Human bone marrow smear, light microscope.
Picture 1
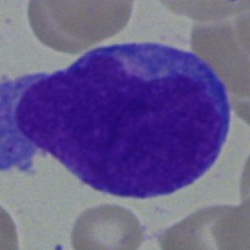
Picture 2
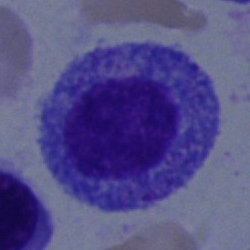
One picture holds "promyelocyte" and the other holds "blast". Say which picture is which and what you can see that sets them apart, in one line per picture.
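Picture 1 is a blast. No granules are visible in the cytoplasm.
Picture 2 is a promyelocyte. The cytoplasm is speckled with fine purplish granules throughout.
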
